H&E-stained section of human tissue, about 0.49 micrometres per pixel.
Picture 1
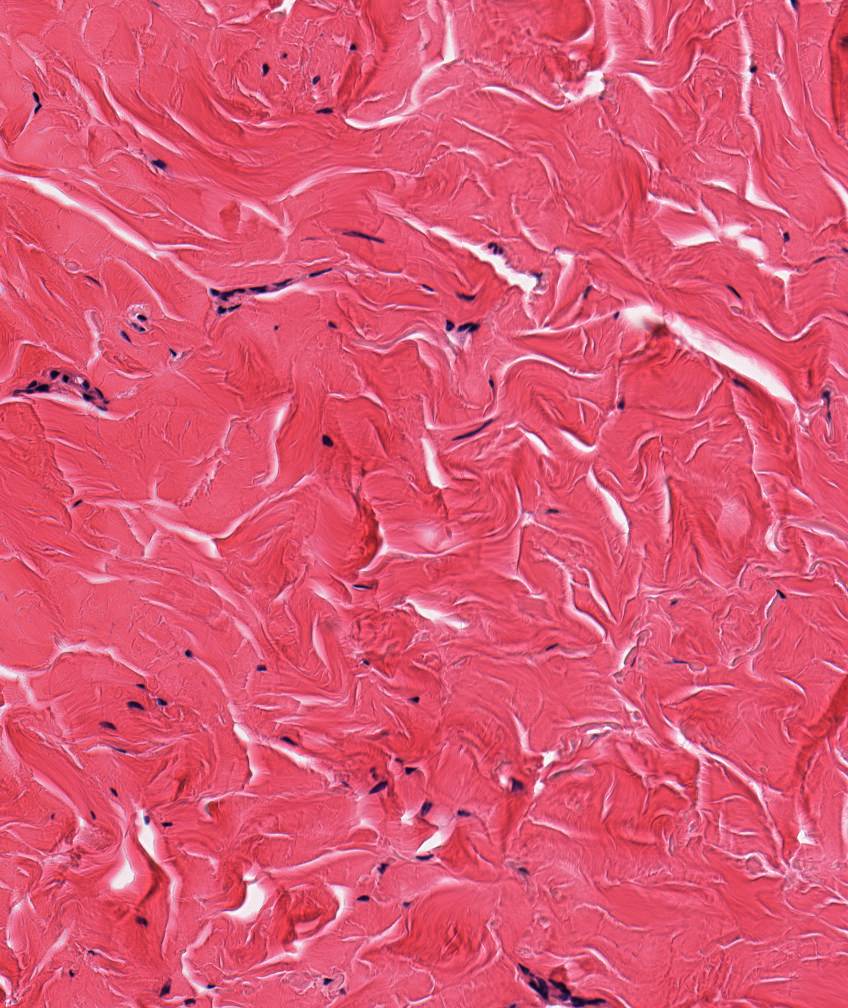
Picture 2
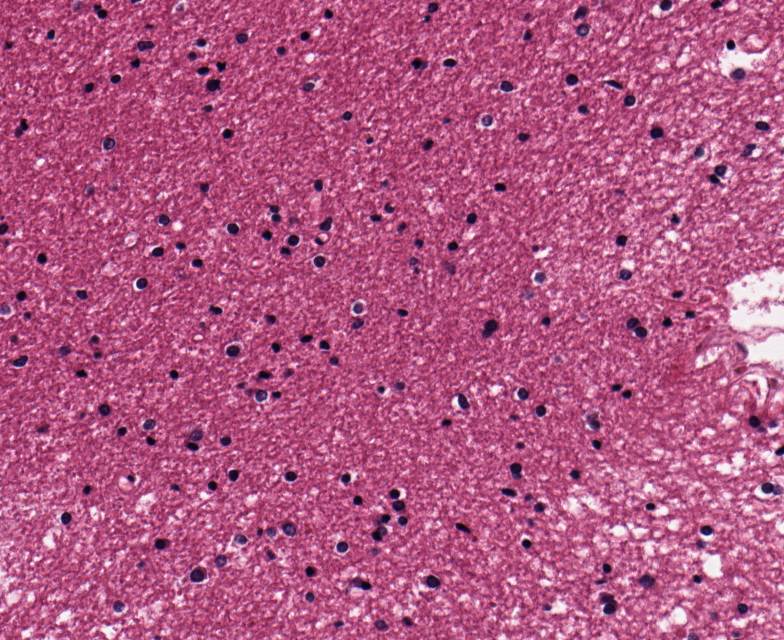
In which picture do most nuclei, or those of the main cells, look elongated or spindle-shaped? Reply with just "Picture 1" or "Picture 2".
Picture 1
